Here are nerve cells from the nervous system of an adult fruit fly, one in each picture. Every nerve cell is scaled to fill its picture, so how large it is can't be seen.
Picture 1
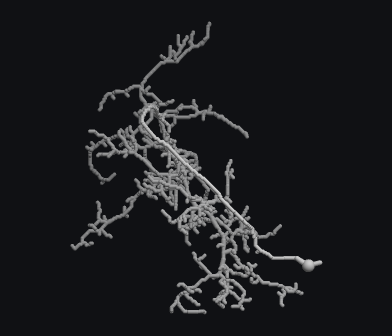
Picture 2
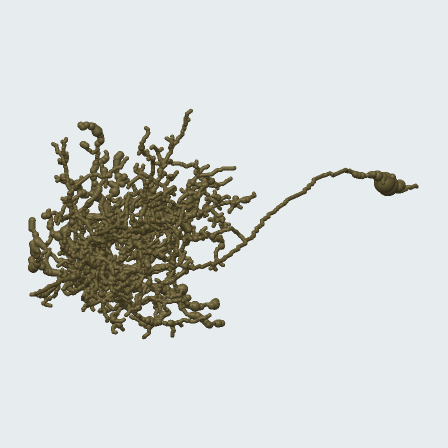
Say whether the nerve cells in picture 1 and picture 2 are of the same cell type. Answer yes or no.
no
